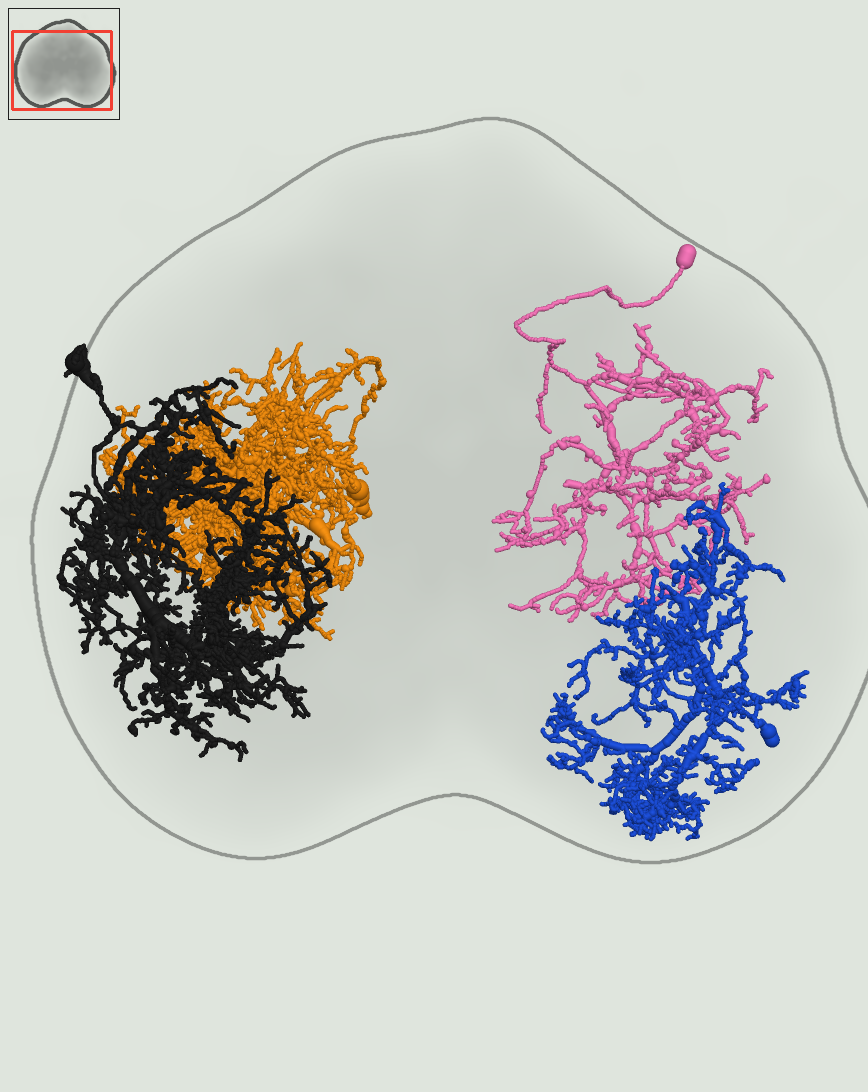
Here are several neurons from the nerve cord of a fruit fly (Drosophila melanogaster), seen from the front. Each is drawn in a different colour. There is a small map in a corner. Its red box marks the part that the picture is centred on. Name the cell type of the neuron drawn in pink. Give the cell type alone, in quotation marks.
"IN03A067"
